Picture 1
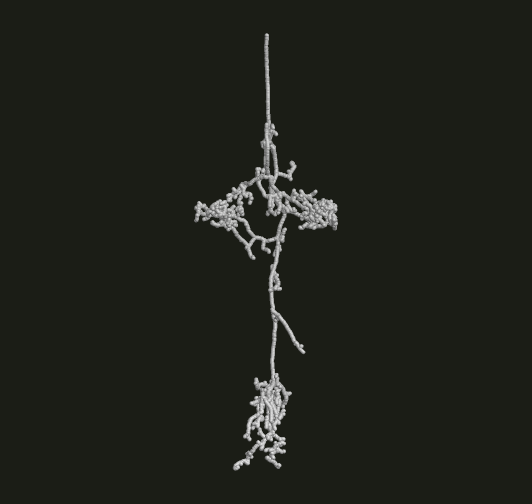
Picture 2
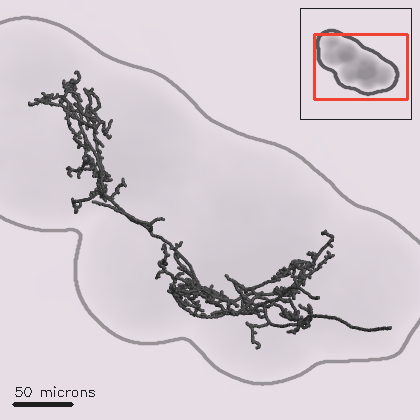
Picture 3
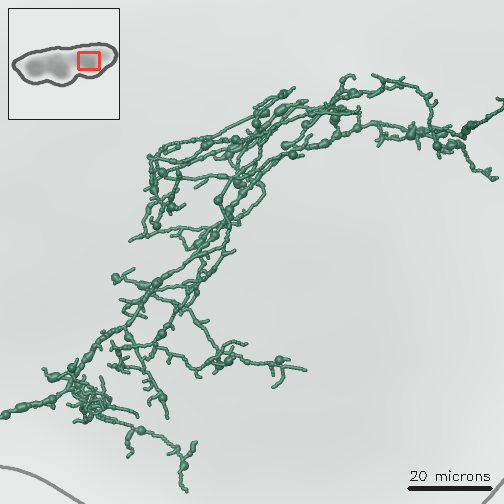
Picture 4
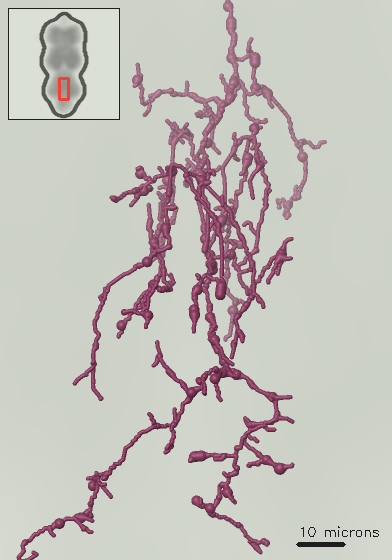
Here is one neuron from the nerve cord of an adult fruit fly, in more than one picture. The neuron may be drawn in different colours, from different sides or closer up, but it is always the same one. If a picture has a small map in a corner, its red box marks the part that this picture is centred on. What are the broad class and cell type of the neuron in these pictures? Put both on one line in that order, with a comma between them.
sensory neuron entering the nerve cord, SNxx25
